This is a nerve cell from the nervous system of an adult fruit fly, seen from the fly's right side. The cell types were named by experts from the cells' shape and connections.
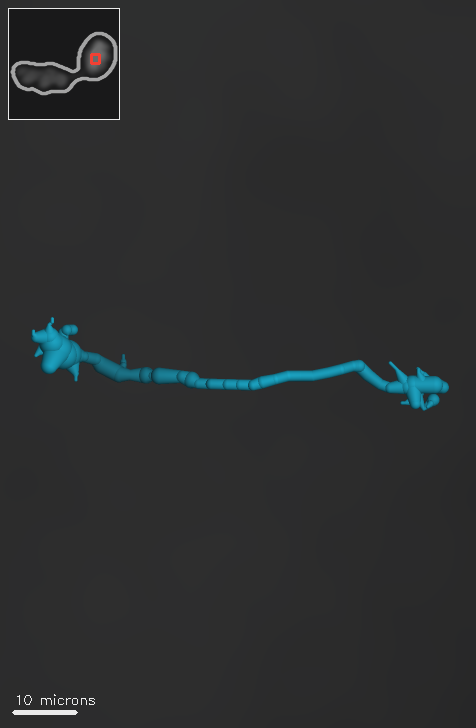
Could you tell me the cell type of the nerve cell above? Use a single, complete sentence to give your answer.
The cell type held by this nerve cell is L2.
